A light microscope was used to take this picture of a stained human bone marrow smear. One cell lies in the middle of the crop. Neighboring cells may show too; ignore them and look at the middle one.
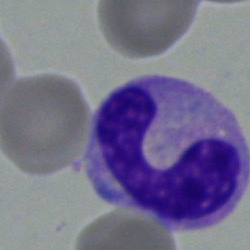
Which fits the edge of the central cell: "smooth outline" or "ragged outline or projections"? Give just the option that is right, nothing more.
Smooth outline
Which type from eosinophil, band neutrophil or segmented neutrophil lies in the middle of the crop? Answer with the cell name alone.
band neutrophil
